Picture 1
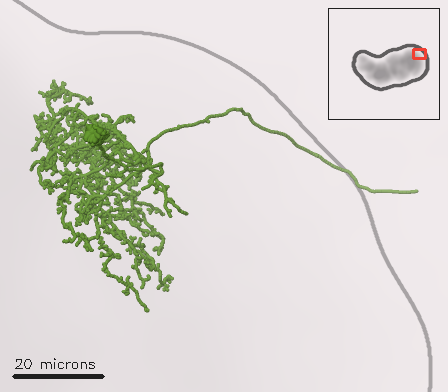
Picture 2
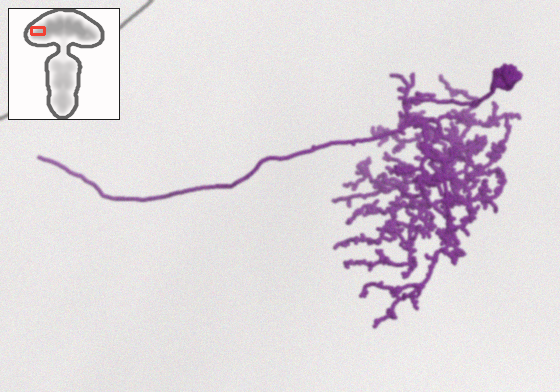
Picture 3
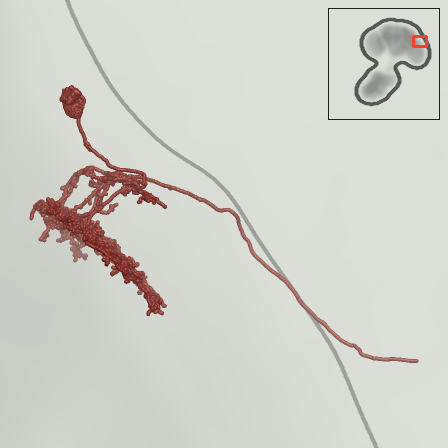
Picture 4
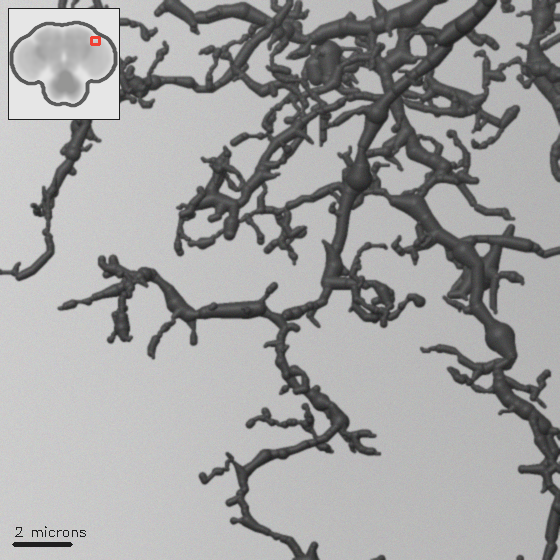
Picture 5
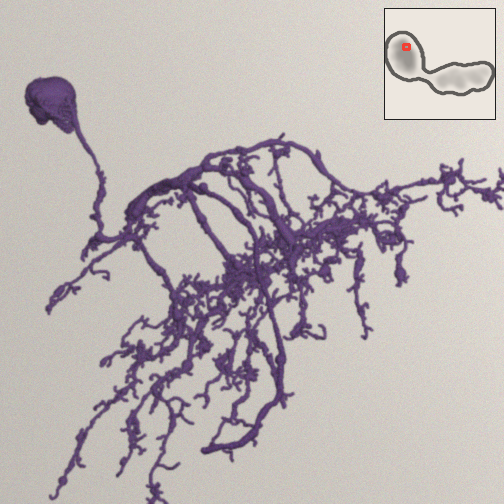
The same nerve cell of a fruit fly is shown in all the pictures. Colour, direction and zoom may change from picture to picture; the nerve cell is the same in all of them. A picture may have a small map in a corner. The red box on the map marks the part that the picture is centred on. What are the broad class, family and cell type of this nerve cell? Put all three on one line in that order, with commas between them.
optic-lobe intrinsic neuron, Lawf, Lawf1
